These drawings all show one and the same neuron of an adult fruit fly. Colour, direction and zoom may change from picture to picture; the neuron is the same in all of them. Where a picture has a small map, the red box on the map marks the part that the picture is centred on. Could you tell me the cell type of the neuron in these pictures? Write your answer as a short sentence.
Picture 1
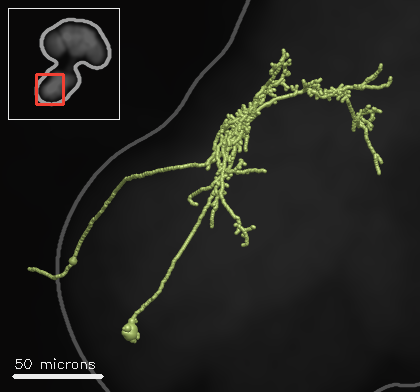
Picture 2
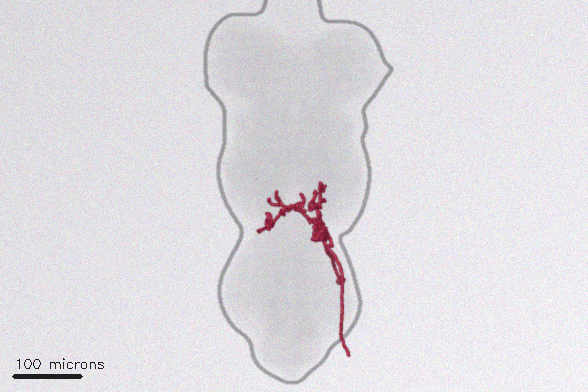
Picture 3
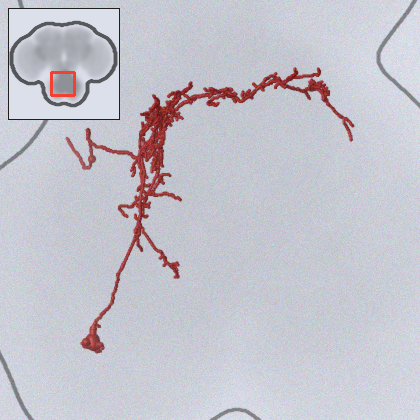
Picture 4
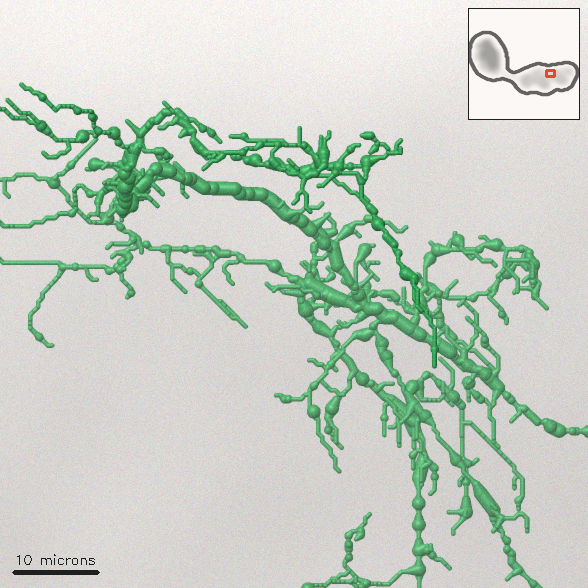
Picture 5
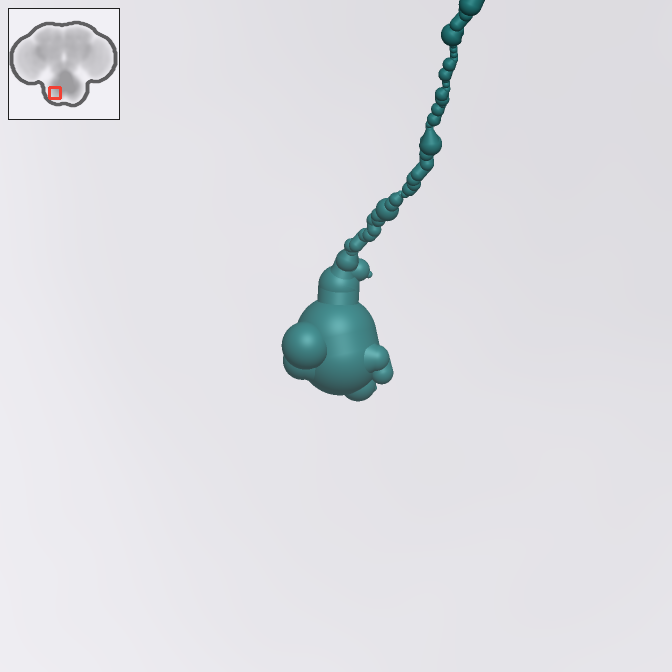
The cell type is hi2 MN.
